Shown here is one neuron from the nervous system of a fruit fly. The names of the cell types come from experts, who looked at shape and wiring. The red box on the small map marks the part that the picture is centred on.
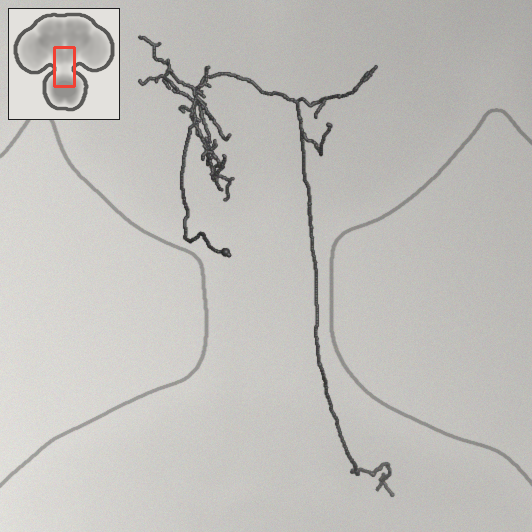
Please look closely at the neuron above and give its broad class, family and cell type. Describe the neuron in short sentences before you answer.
The cell body can be seen in the middle of the picture. As drawn here it is taller than it is wide. Its broad class is descending neuron. Its family is hemilineage LB6. The cell type is DNg10.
